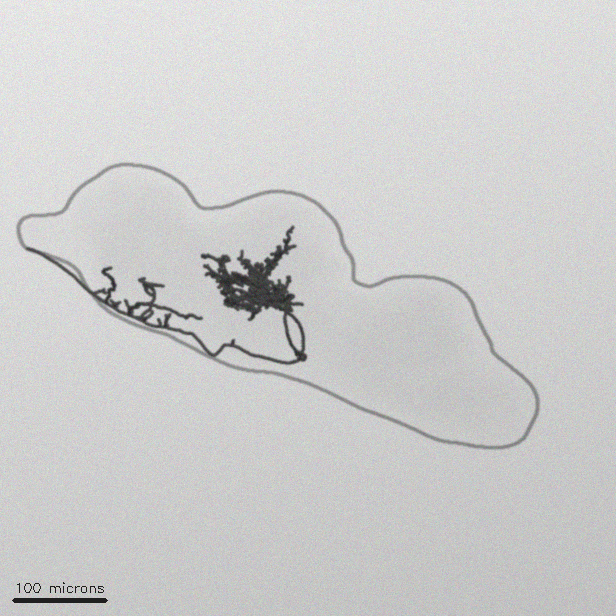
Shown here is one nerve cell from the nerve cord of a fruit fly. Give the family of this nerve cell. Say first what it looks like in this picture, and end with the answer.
By the scale bar it is about 300 microns wide in this view. In this view it is wider than it is tall. It is an ascending neuron. Its family is hemilineage 19B.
